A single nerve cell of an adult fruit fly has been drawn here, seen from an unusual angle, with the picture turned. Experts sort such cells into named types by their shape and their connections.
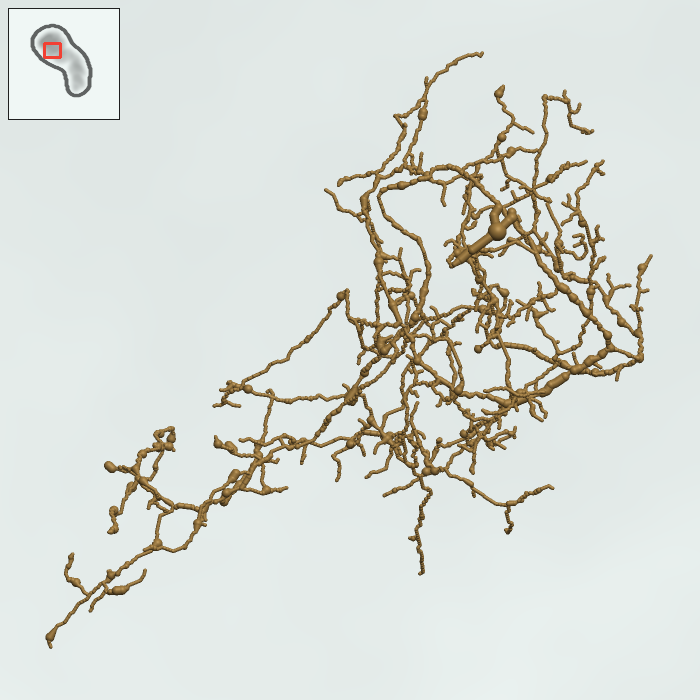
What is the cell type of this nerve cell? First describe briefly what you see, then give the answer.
More than a hundred branch ends can be seen. In this view it is about as wide as it is tall. It is a central-brain intrinsic neuron. The cell type is AVLP302.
